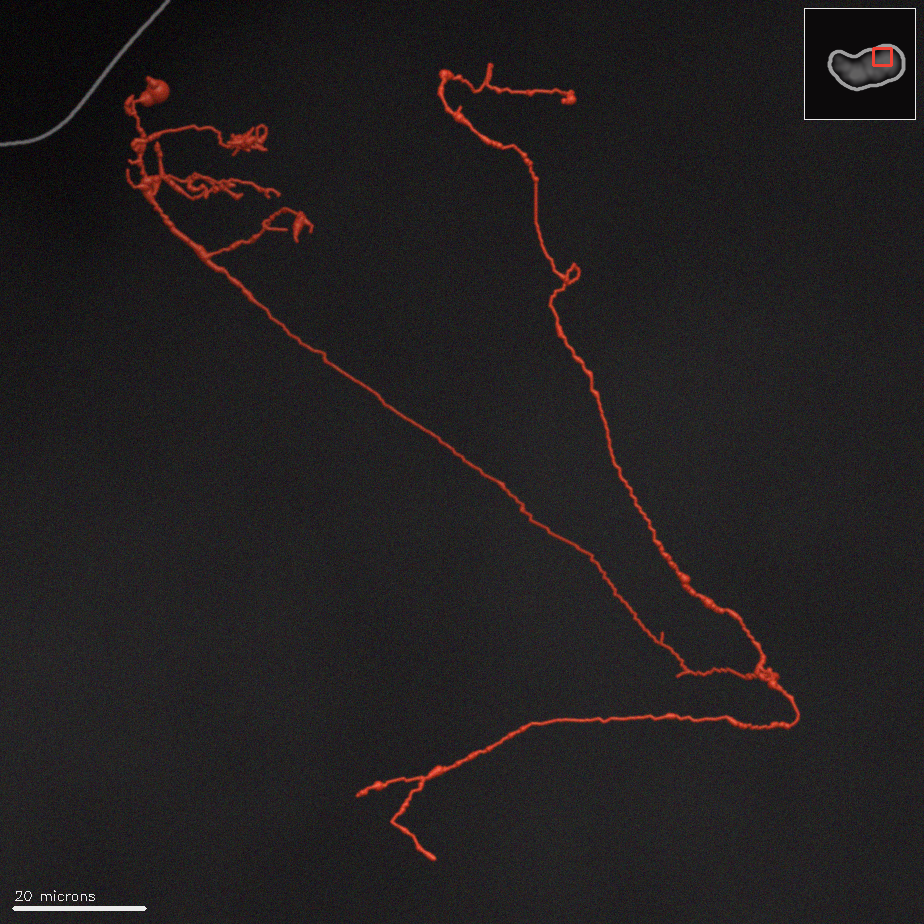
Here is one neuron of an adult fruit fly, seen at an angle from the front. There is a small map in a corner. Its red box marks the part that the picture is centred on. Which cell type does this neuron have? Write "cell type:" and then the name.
cell type: KCab-s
